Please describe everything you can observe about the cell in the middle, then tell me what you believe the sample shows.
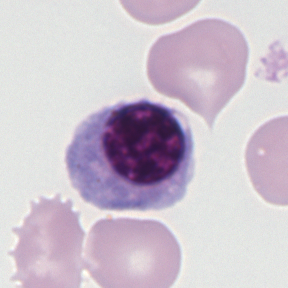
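In this cell, no nucleolus can be seen in the nucleus. The cytoplasm is a pale greyish blue and contains no visible vacuoles. Its edge is rounded and carries no hair-like projections. This cell is a normoblast.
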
